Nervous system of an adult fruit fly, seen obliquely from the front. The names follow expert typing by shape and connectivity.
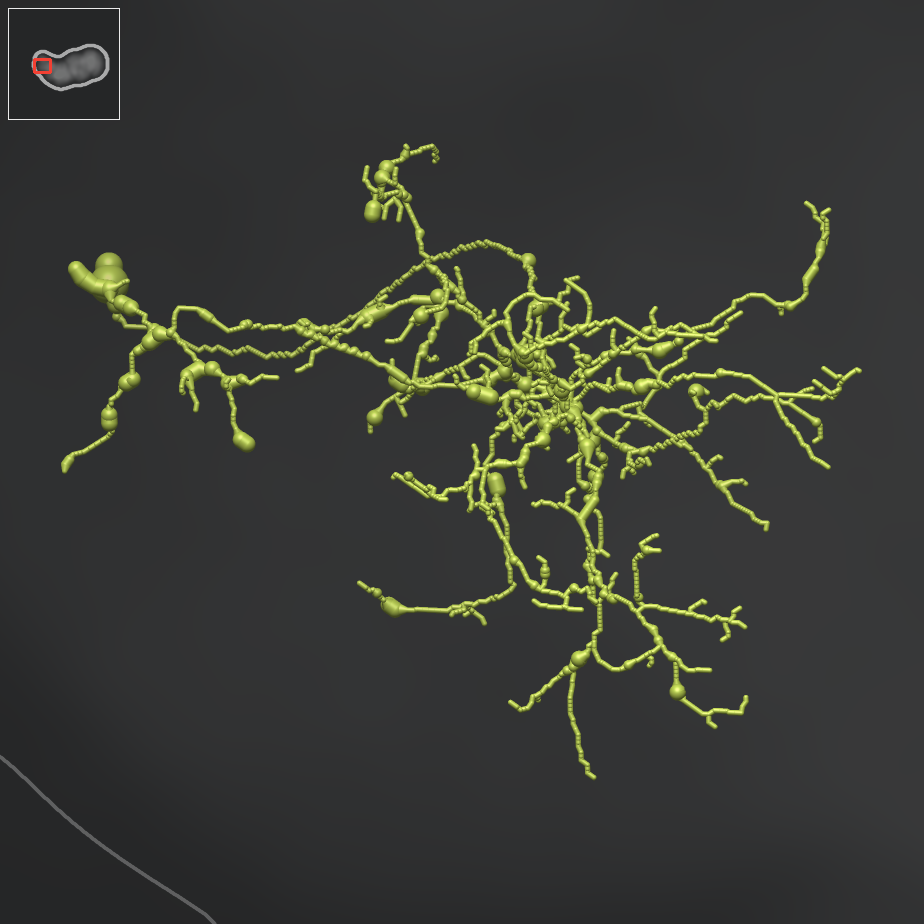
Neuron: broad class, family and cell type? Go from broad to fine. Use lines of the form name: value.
broad class: nerve-cord intrinsic neuron
family: hemilineage 04B
cell type: IN04B110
